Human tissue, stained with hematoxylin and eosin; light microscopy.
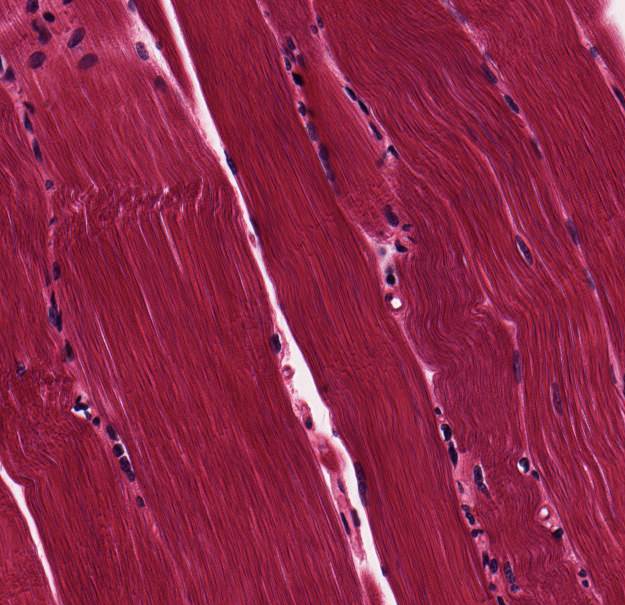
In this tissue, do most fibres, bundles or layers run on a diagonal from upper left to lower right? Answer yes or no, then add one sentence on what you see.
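Yes. Long parallel muscle fibres fill the whole field and run steeply from upper left to lower right.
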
